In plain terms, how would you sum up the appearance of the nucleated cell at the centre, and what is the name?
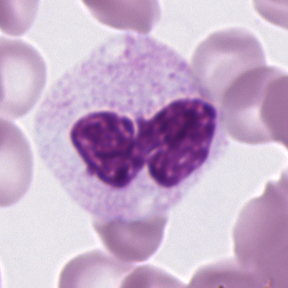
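Outline of the cell roughly round. Two nuclear lobes, one on the left and one on the right, connected by a broad band rather than a thin thread. Chromatin dark purple and coarsely clumped. Name: segmented neutrophil.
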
